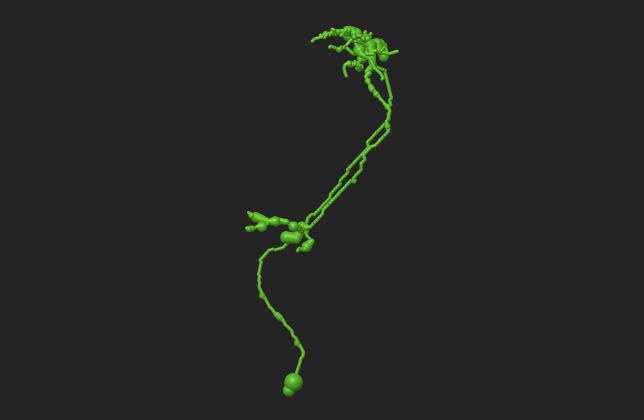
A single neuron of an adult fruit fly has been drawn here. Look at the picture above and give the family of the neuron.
T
